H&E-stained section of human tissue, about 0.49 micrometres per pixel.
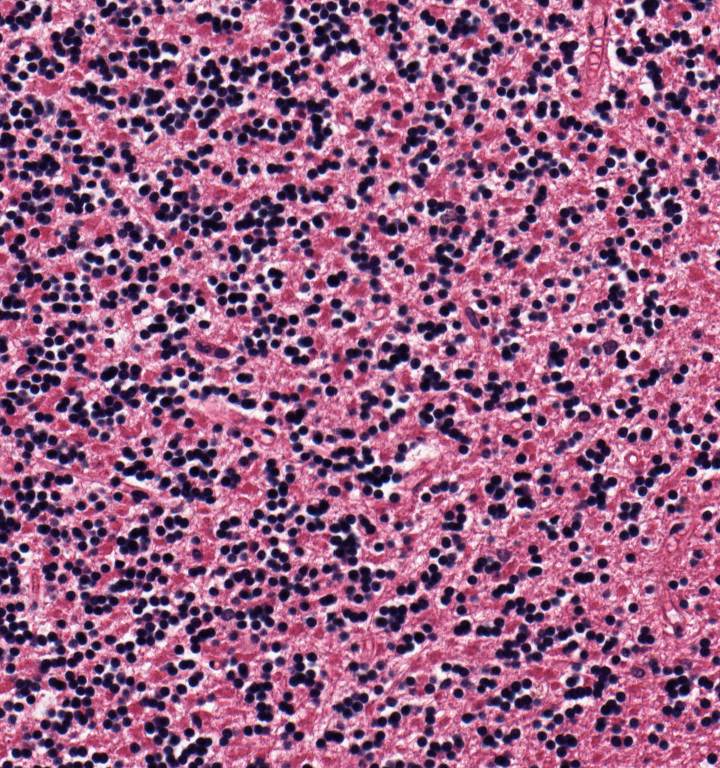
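Cerebellum. Small, dark, round nuclei are packed densely across the whole field without any layering; they are uniform and deeply stained, with almost no visible cytoplasm. Irregular nucleus-free pink patches lie scattered between the clusters. Only a few thin-walled capillaries appear, such as the narrow vertical one at top right.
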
